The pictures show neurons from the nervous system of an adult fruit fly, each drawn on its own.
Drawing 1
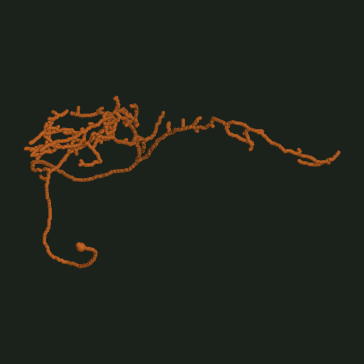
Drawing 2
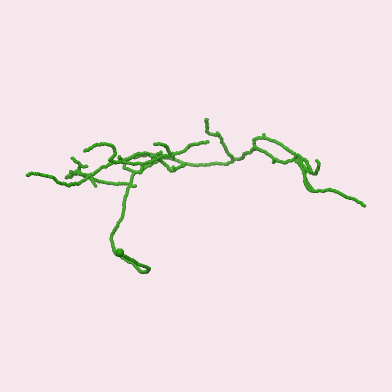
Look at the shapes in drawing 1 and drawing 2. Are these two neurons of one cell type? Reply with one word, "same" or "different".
same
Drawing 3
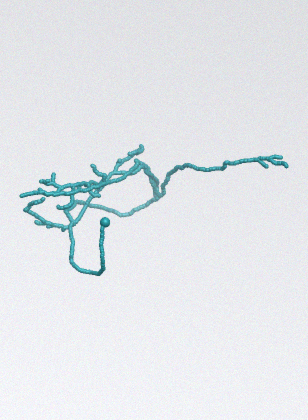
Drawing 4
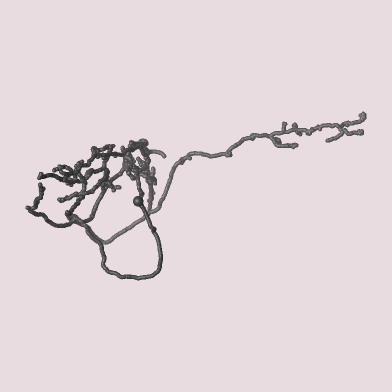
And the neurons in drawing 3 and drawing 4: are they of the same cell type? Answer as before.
same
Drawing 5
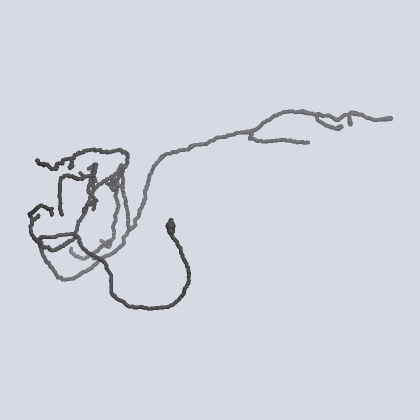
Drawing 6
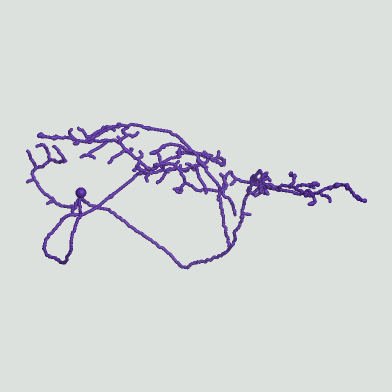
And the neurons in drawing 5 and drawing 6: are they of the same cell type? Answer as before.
same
